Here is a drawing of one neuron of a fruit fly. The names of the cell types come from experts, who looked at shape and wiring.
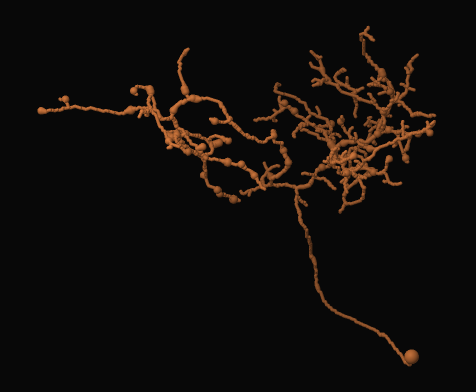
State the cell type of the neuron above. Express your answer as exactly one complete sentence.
Within the cell type LHAV2k12_b sits this neuron.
